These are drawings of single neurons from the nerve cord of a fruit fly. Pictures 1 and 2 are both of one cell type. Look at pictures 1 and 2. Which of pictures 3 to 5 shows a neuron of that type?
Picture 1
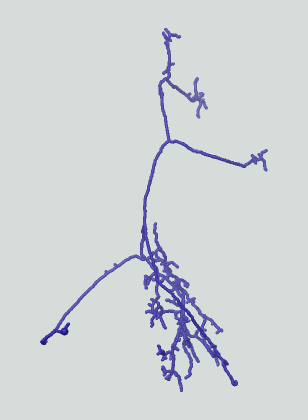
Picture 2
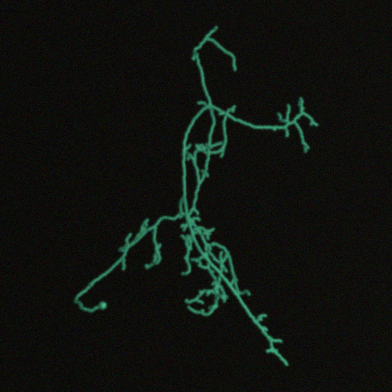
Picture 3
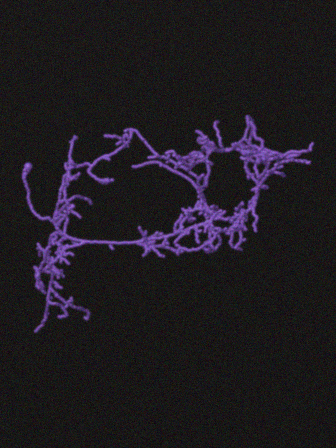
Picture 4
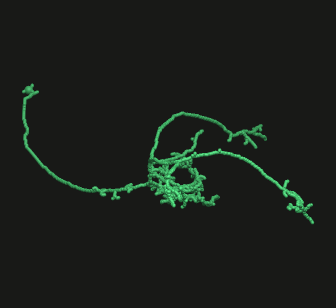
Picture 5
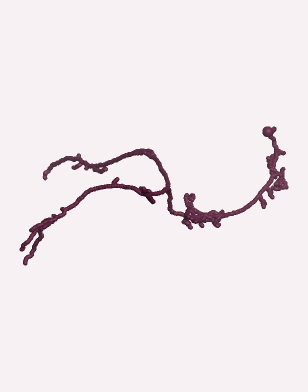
Picture 4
